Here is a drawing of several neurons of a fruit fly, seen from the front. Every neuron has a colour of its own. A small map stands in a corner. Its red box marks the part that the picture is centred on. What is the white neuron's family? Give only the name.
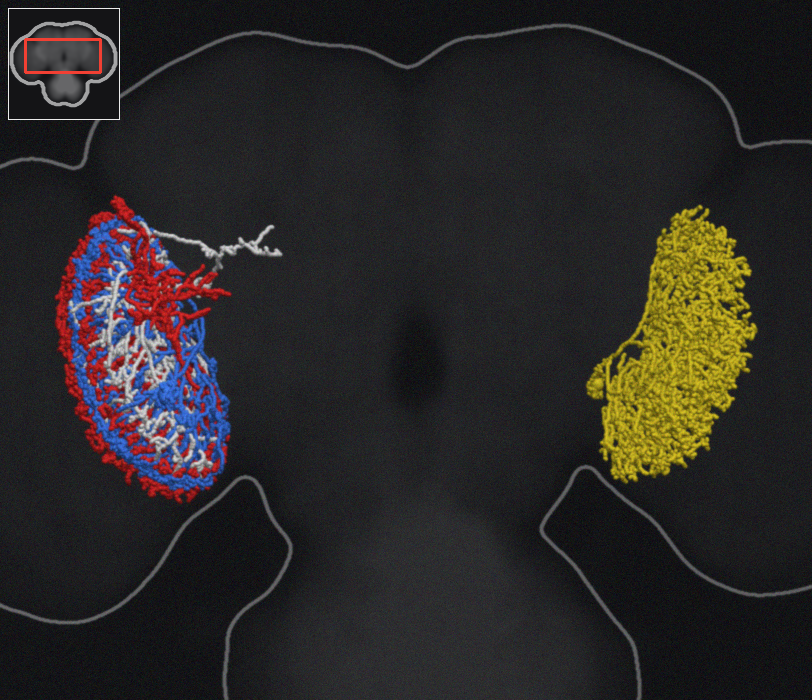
LT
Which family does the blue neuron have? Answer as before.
Li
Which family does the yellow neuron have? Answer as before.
Li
